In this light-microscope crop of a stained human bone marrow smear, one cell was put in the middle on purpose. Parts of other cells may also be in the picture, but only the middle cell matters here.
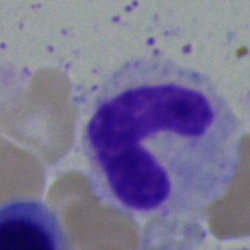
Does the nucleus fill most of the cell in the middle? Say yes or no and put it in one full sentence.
No, the cytoplasm of this cell is abundant.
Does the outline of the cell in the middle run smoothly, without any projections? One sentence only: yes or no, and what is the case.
Yes, the cell has an outline that is smooth instead of rough.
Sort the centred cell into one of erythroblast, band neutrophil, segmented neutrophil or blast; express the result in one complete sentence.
The cell in the middle of this crop is a band neutrophil.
